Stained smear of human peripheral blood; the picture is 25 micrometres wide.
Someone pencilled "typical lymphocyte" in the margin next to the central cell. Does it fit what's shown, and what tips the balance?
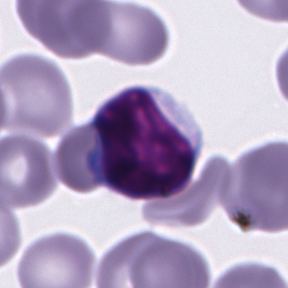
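The chromatin is dark purple and coarsely clumped, with small paler patches between the clumps.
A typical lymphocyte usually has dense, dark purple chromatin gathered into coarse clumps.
So the chromatin counts for typical lymphocyte. The nucleus is a single unlobed mass, about 10 by 8 micrometres, with a somewhat angular outline. No nucleoli show, and the cytoplasm has neither granules nor vacuoles. The cell outline is smooth and roughly rounded, with no projections. Typical lymphocyte fits this cell, and monocyte is the weaker name.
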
